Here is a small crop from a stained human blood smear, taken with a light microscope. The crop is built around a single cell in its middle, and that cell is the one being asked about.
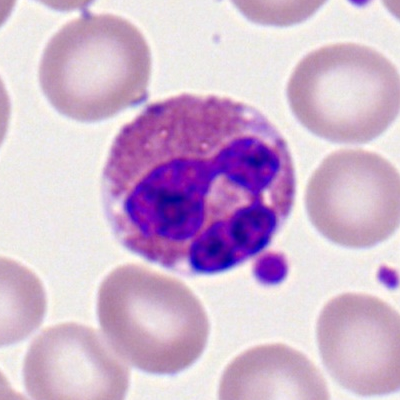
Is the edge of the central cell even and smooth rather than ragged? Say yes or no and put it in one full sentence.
Yes, the edge of this cell is smooth and even.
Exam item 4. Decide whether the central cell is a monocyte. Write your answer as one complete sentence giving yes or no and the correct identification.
No, the cell positioned in the middle is an eosinophil, not a monocyte.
